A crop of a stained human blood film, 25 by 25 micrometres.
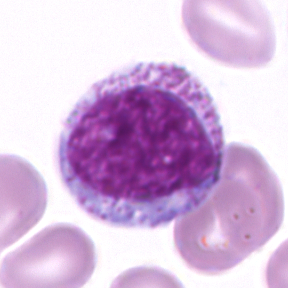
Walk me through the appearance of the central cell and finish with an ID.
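Looking first at the nucleus, I see it fills most of the cell, about 13 by 10 micrometres, leaving a moderate rim of cytoplasm. Its chromatin is dark purple and patchy rather than evenly smooth. The cytoplasm looks pale greyish-blue, with fine purplish granules scattered through it. I'd call this a myelocyte.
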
